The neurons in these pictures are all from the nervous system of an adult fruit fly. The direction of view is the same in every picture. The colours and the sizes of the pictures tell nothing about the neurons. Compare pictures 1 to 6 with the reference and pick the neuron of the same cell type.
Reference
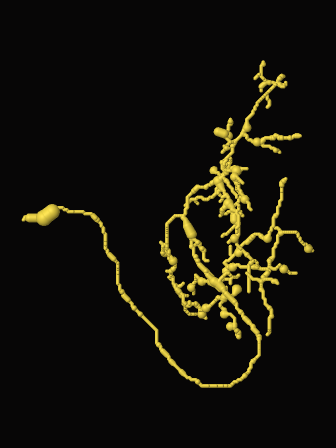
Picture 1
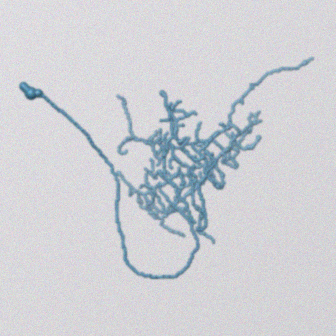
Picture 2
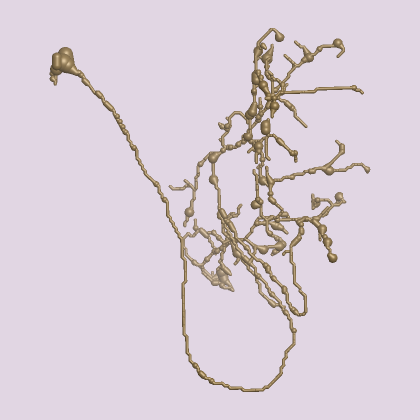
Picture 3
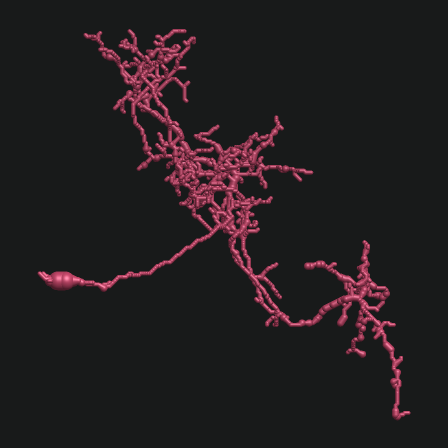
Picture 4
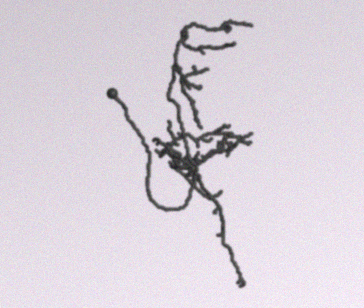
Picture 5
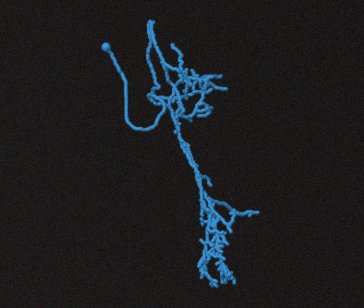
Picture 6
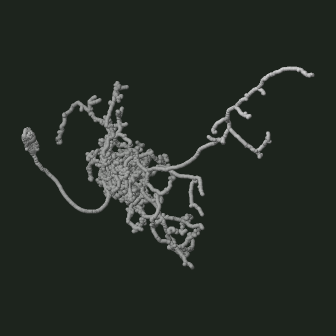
2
